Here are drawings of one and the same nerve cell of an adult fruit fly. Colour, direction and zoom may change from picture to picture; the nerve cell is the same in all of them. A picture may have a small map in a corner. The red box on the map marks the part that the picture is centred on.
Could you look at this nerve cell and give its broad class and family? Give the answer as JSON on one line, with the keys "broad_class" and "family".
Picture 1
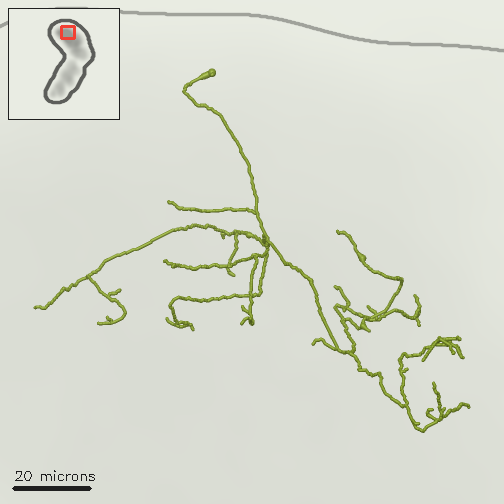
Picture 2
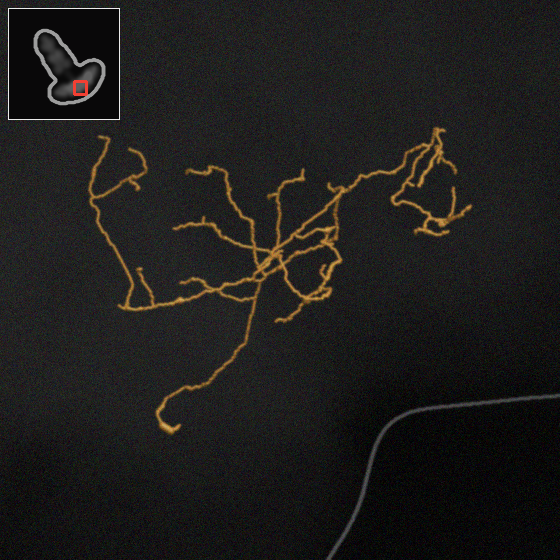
{"broad_class": "central-brain intrinsic neuron", "family": "class DAN"}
